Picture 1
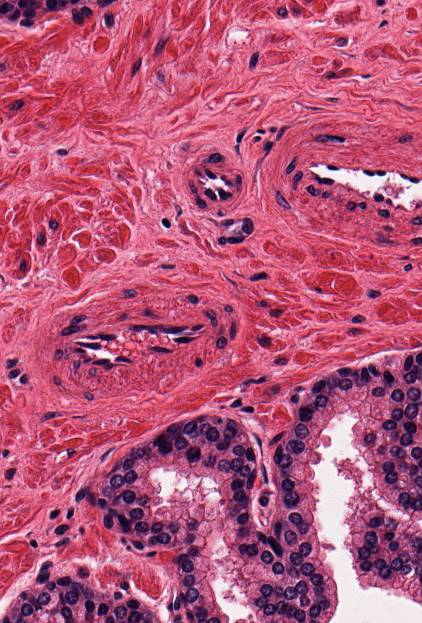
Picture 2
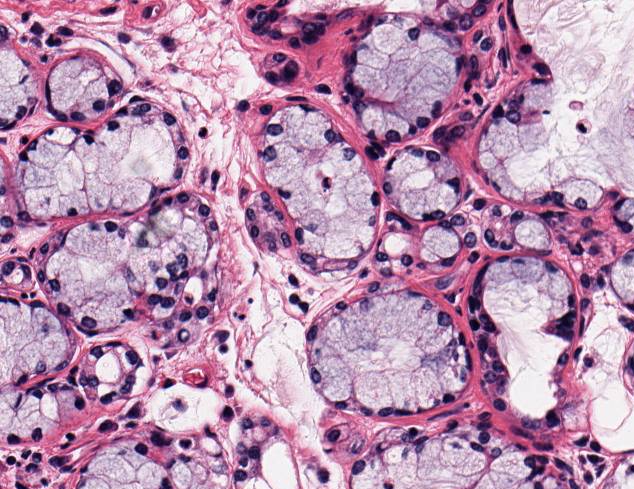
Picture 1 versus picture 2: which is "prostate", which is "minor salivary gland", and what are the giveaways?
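Key: picture 1, prostate; picture 2, minor salivary gland. Prostate: glands along the lower part of the field, dense stroma in the upper two-thirds. Gland epithelium folded into papillary infoldings projecting into the lumina; epithelial nuclei round and darkly stained. Stroma: eosinophilic smooth muscle bundles running in different directions, some cut across, some lengthwise. Minor salivary gland: field filled with rounded glandular acini separated by thin pink fibrous septa. Acinar cytoplasm pale, foamy, grey-blue; acinar nuclei small, dark, flattened against the cell bases at the rim of each acinus. Small vessel with red blood cells in the stroma near the bottom, left of centre.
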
